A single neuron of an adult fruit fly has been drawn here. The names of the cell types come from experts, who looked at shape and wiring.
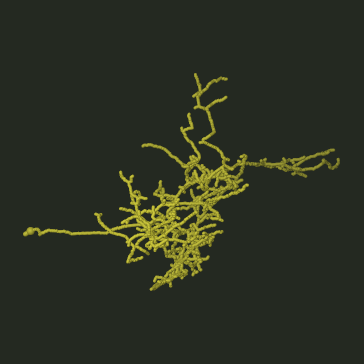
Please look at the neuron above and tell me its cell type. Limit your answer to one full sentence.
The cell type IN20A.22A011 is the type of this neuron.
